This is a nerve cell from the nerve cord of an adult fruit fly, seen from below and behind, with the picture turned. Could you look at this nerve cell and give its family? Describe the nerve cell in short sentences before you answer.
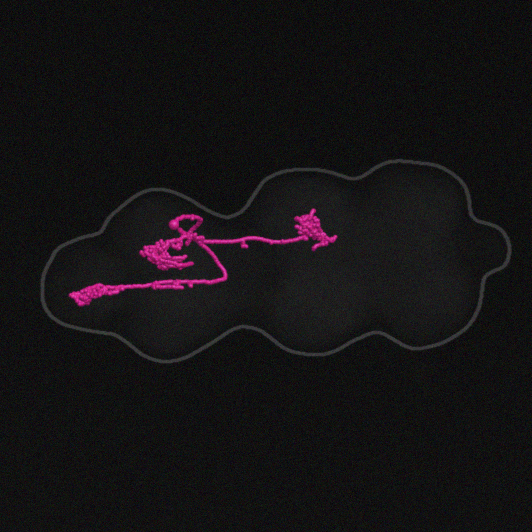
As drawn here it is more than twice as wide as it is tall. This is a nerve-cord intrinsic neuron. Its family is hemilineage 14B.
